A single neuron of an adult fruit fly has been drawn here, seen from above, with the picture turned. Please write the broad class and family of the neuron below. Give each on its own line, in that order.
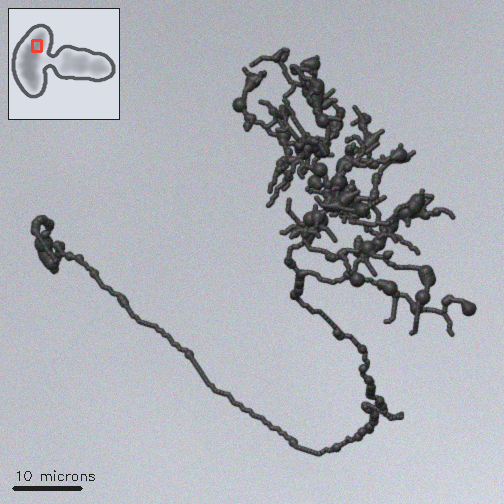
optic-lobe intrinsic neuron
Li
